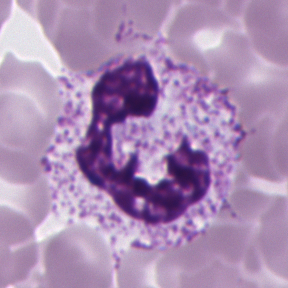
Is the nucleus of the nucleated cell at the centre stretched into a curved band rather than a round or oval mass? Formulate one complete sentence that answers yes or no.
Yes, shaped as a curved band, its nucleus has no separate lobes.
